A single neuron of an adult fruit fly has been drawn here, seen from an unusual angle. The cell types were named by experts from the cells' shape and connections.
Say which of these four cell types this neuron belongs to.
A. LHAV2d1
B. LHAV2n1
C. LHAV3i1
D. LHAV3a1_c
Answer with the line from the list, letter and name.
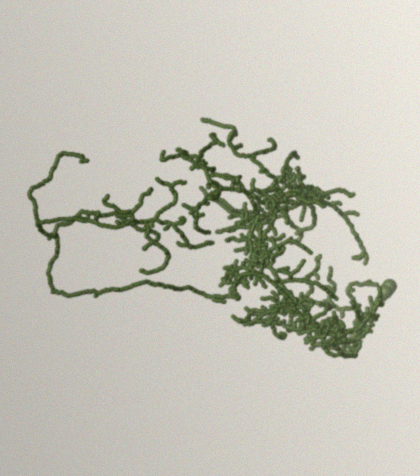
D. LHAV3a1_c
